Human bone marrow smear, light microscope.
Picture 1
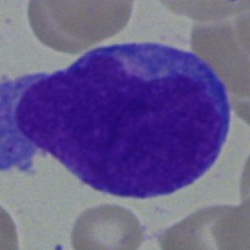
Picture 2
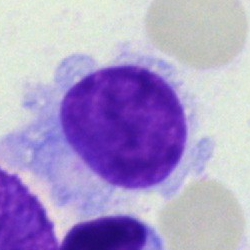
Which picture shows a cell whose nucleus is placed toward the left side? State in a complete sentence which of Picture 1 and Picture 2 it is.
Picture 1 features a cell with its nucleus shifted toward the left.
